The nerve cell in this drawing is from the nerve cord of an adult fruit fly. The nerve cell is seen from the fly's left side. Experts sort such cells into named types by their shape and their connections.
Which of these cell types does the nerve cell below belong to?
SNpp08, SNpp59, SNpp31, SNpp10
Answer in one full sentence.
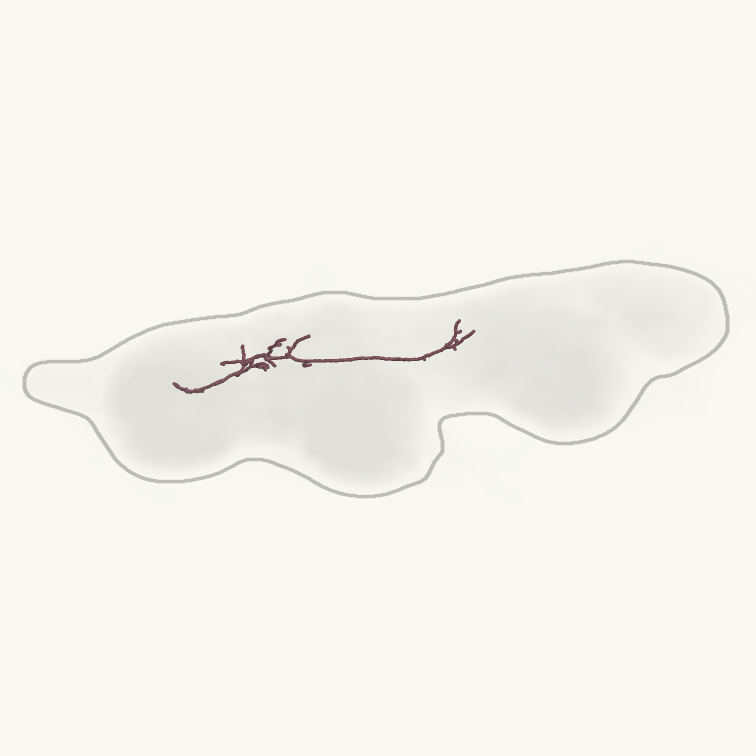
This nerve cell falls under the cell type SNpp08.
